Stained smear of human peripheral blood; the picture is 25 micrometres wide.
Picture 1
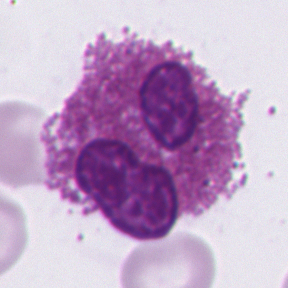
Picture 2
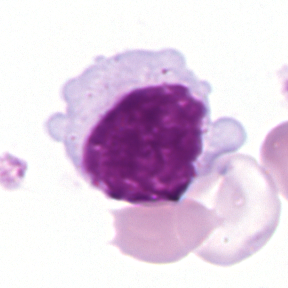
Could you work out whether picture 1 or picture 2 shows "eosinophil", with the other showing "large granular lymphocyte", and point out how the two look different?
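Eosinophil in picture 1; large granular lymphocyte in picture 2. Eosinophil: about 18 micrometres across; outline ragged and irregular, not smooth. Nuclear material in two separate masses lying apart within one cytoplasm, dark purple with darker rims.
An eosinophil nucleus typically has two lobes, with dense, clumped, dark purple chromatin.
Granular cytoplasm takes up more of the cell than both nuclear masses together; loose granules on the background just outside the cell edge; no clear vacuoles.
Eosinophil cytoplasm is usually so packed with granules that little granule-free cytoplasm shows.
Large granular lymphocyte: outline irregular, with rounded bleb-like bulges along the margin. Nucleus a single oval mass without lobes, unlike the two masses in picture 1. Chromatin dark purple, coarsely clumped; no distinct nucleoli.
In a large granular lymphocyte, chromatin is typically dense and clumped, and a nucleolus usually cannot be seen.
Cytoplasm pale greyish-blue, with only a few fine reddish-purple dots scattered in it, against the granular cytoplasm of picture 1.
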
